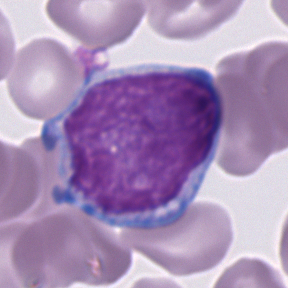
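Myeloblast at the centre of this blood smear: its cytoplasm is just a narrow blue rim around the nucleus, with no granules visible. Note the small cytoplasmic tag poking out from the left edge of the cell.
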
